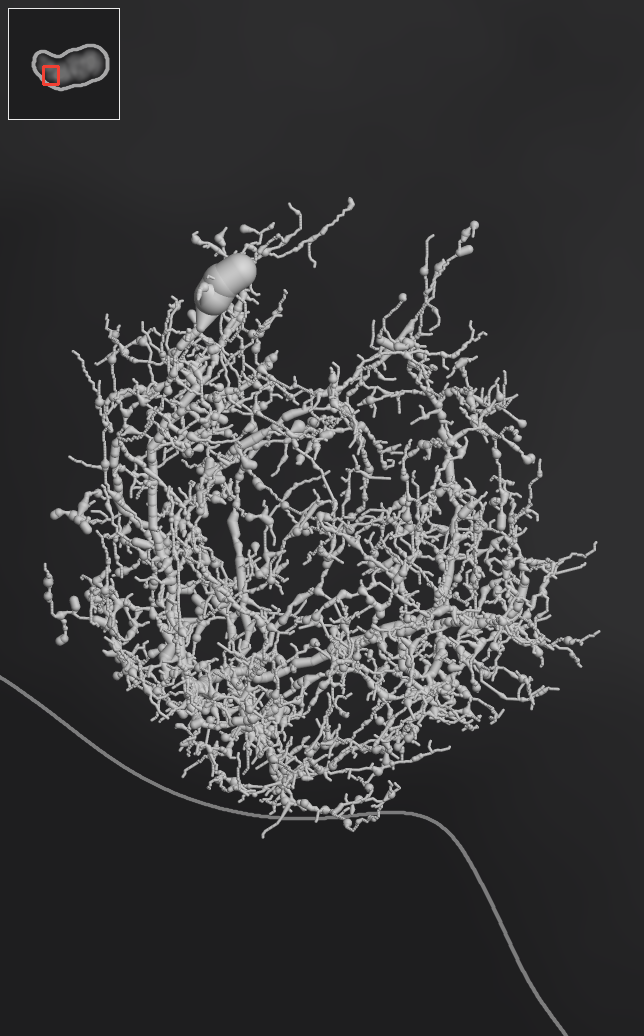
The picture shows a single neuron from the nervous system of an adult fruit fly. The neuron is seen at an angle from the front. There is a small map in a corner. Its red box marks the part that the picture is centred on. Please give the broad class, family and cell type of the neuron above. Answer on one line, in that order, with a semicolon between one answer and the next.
nerve-cord intrinsic neuron; hemilineage 09A; IN09A003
